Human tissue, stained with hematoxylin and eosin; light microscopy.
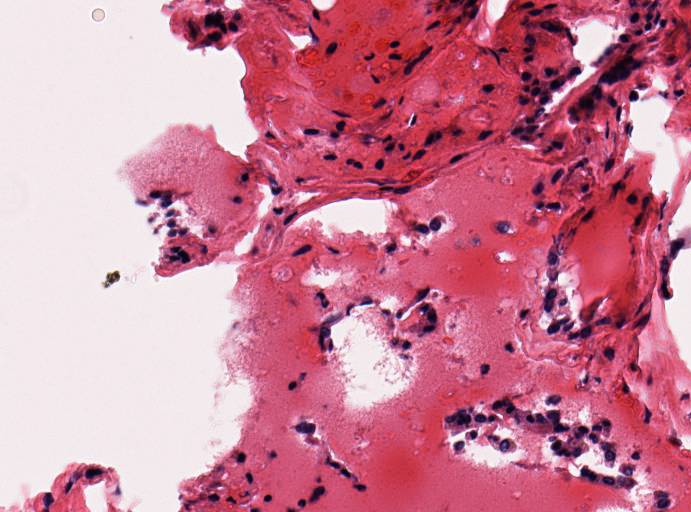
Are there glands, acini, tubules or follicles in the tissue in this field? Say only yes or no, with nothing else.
No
